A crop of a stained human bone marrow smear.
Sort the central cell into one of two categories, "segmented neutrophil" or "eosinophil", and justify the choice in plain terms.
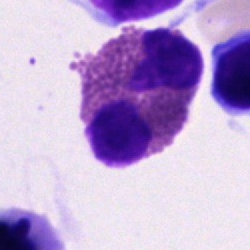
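You're looking at an eosinophil. Notice that its nucleus has two lobes.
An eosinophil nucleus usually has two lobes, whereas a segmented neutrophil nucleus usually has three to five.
The cytoplasm is packed with coarse, round, pinkish-purple granules, some spilling past the edge at the upper left.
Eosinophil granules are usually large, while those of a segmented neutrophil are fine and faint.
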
